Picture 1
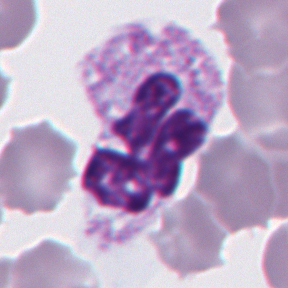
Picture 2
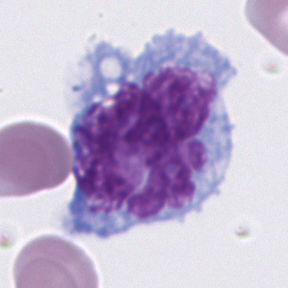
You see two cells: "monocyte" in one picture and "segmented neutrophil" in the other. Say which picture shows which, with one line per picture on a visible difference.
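Picture 1 is a segmented neutrophil. Fine pinkish-violet granules are scattered through the cytoplasm.
Picture 2 is a monocyte. No distinct granules are seen in the cytoplasm.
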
